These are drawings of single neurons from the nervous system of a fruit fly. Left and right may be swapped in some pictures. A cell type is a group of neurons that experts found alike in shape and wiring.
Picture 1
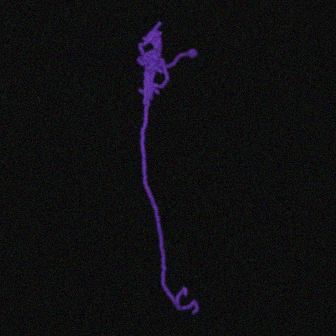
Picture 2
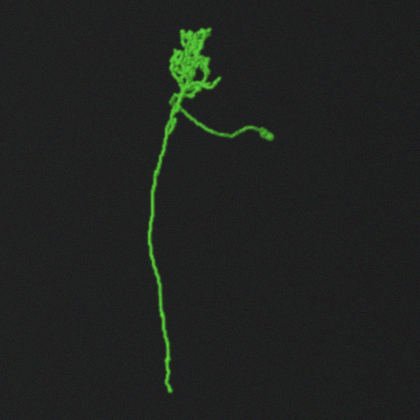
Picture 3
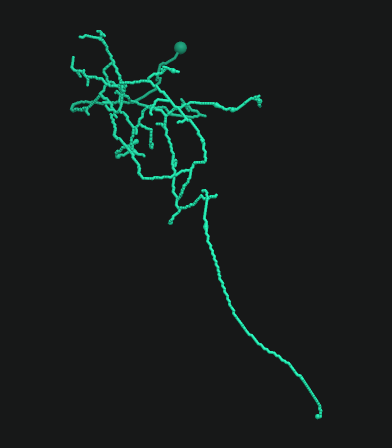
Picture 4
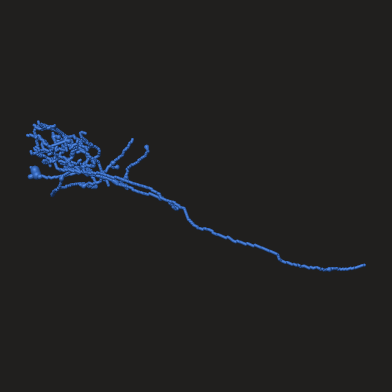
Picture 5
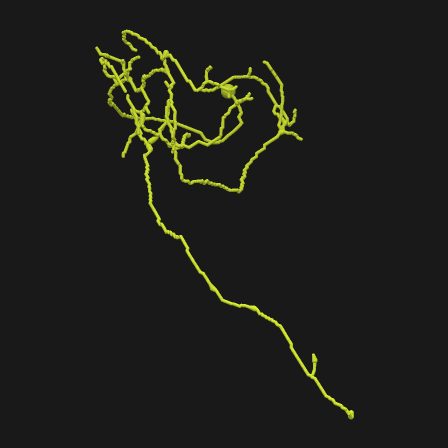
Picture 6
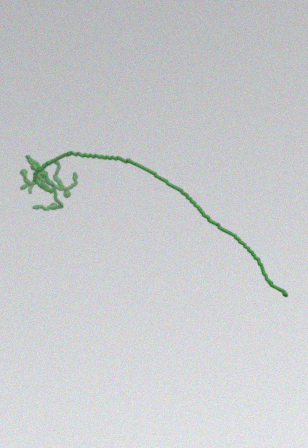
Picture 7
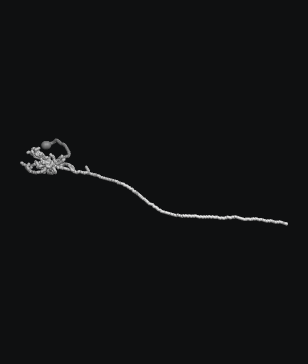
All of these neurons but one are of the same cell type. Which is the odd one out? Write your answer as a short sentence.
Picture 6 shows a neuron of another cell type.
